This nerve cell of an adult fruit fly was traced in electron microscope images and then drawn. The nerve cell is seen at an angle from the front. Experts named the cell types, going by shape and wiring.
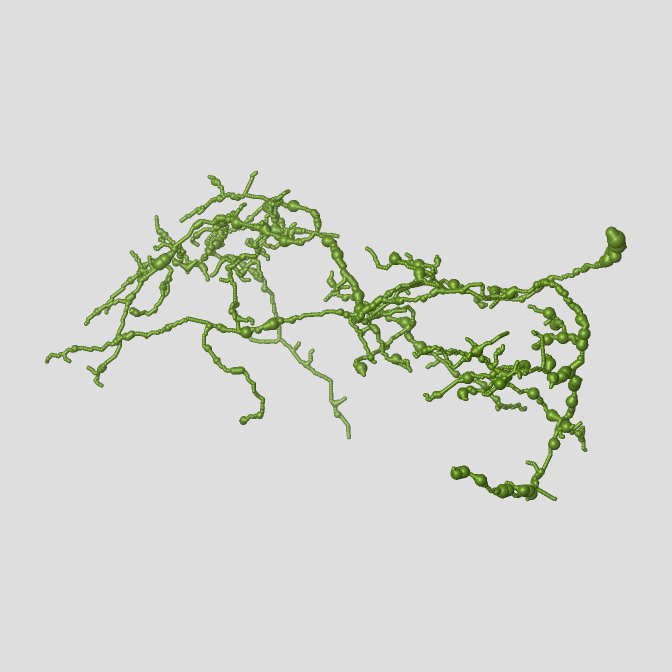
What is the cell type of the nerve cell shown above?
CB2040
